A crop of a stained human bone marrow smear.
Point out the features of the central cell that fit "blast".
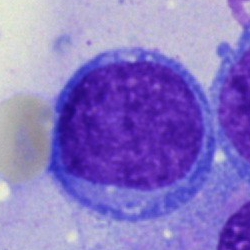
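This is a blast, and what you see here sits well with that.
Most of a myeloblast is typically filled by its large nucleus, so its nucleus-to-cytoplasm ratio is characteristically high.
In this cell, too, the nucleus takes up most of the space and leaves only a narrow rim of cytoplasm, which agrees with that.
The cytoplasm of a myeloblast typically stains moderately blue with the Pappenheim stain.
The cytoplasm here is blue, in keeping with it. Two more things are simply there to see: the chromatin is finely granular, and the rim of cytoplasm is wider below the nucleus than above it.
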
